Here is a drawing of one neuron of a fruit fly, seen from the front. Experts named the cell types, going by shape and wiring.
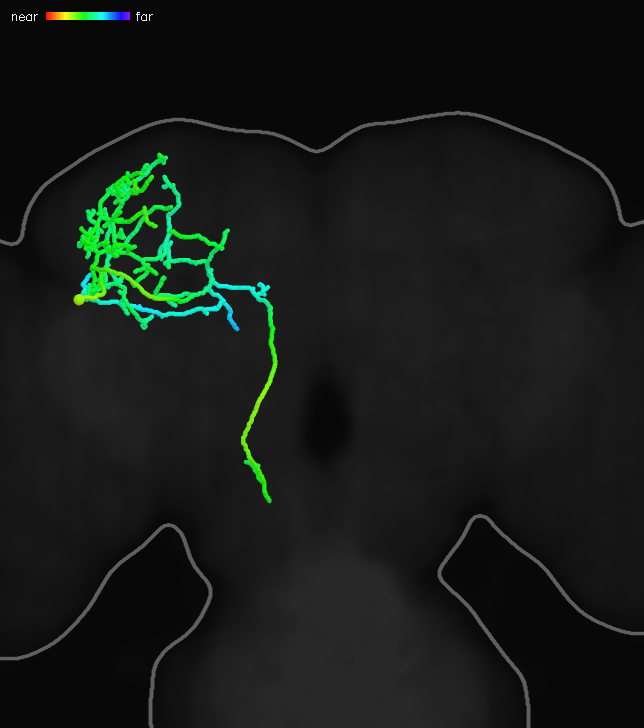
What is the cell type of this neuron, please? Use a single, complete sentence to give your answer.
Under the cell type CL078_c falls this neuron.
